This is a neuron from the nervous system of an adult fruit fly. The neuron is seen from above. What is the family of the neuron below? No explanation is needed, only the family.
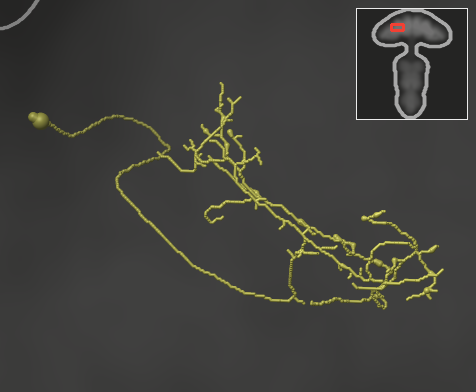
hemilineage SLPav2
